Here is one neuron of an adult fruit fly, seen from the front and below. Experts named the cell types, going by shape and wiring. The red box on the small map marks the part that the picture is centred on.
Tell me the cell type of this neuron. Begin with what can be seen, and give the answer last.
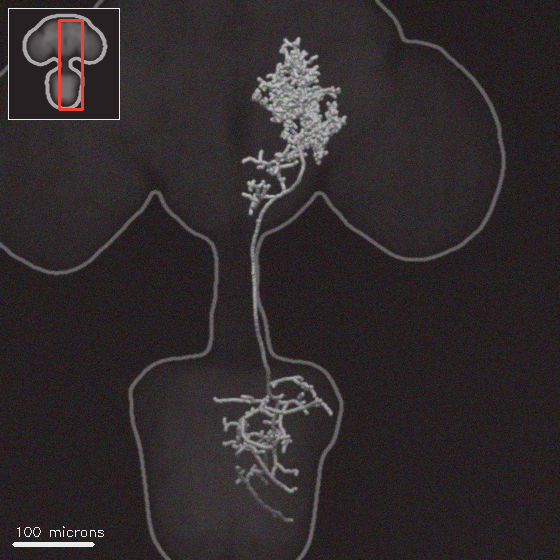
By the scale bar it is about 600 microns tall in this view. The picture shows dozens of branch ends. It is a descending neuron. Its cell type is DNb05.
